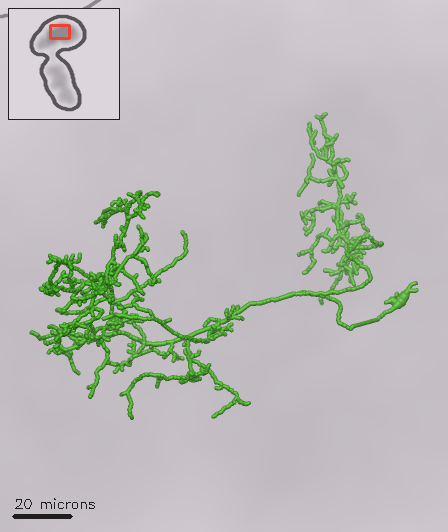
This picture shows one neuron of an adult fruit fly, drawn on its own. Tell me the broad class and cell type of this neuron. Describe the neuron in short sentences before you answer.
Its cell body lies on the right of the picture. By the scale bar it is about 140 microns wide in this view. Its broad class is central-brain intrinsic neuron. It is of cell type SLP443.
